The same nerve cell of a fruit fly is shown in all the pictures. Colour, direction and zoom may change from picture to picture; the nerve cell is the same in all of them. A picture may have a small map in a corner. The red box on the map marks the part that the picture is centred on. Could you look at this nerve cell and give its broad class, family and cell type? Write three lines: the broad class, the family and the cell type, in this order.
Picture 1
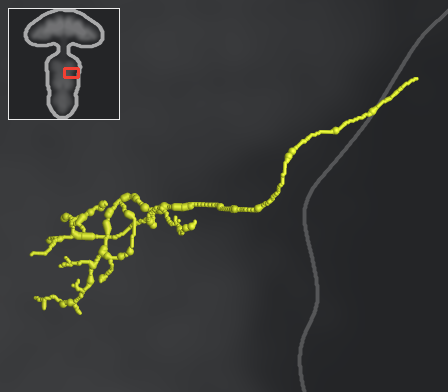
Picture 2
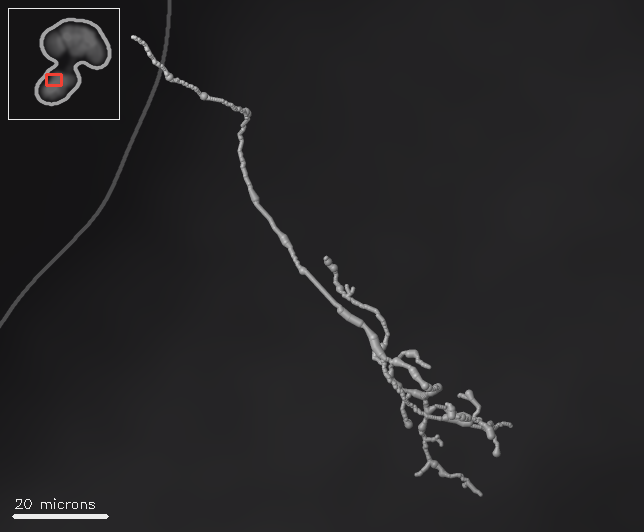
sensory neuron entering the nerve cord
class mechanosensory tactile
SNta14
